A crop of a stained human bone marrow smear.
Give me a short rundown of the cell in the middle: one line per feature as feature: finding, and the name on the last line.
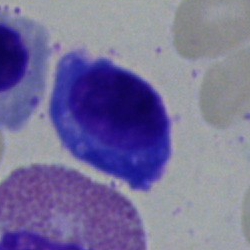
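Shape: oval, with slightly uneven, angular edges
Nuclear area: most of the cell taken up by the nucleus
Cytoplasmic granules: none visible
Pale spots: a few small ones in the cytoplasm along the lower edge
Cell type: plasma cell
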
